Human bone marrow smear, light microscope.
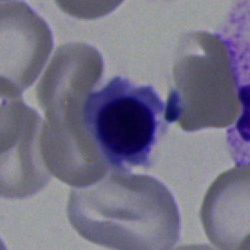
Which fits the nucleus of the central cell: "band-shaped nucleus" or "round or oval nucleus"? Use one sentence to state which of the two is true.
A single compact round or oval mass makes up the nucleus.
